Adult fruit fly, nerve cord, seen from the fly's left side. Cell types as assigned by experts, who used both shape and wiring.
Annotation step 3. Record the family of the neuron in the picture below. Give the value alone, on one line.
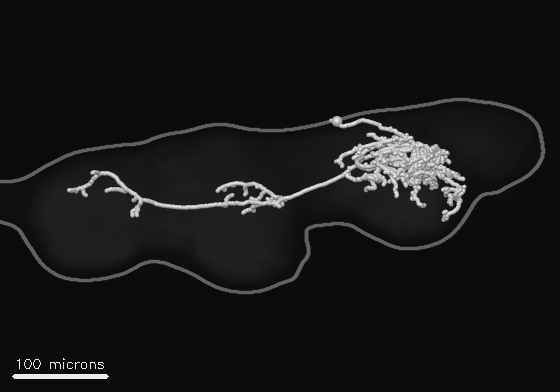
hemilineage 19B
